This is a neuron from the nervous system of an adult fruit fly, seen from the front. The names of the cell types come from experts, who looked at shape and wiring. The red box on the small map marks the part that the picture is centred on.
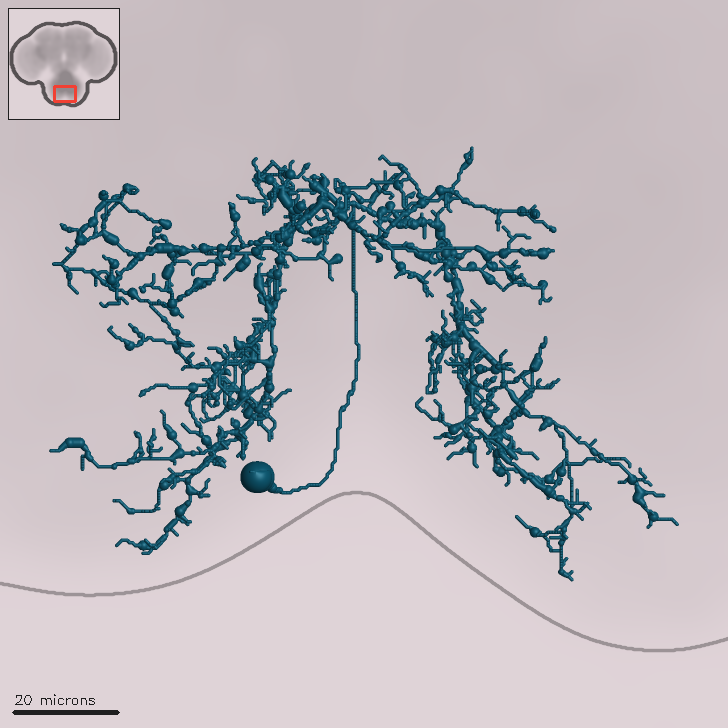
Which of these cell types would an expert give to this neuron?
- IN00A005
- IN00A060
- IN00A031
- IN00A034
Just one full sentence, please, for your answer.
This neuron has been assigned cell type IN00A031.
